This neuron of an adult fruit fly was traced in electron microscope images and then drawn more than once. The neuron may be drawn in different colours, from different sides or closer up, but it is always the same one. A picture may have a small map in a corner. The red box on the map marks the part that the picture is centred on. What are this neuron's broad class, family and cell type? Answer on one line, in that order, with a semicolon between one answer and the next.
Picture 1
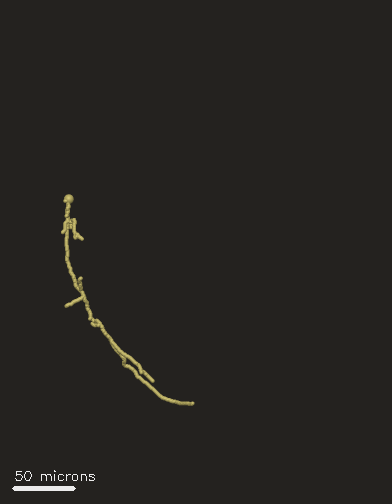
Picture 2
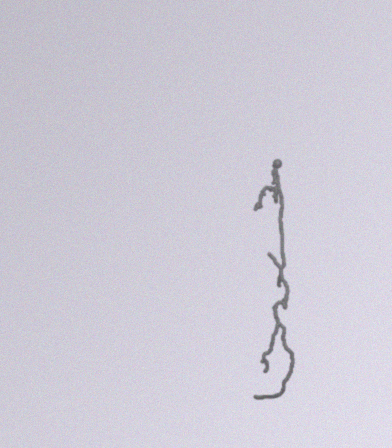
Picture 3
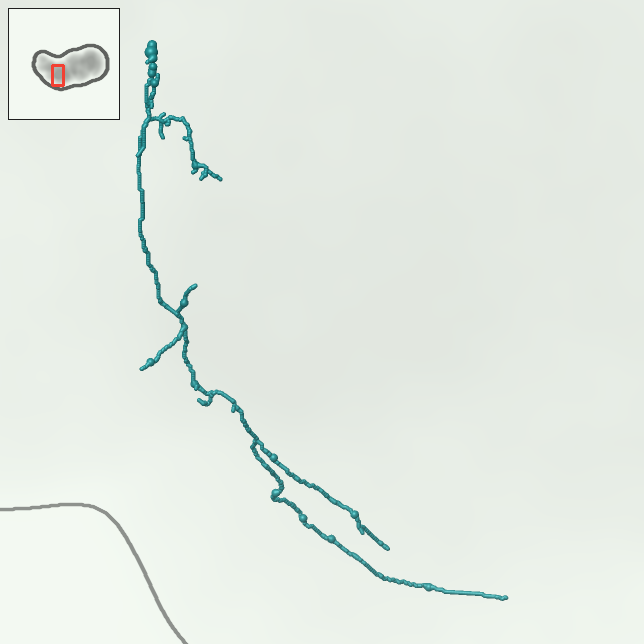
optic-lobe intrinsic neuron; Cm; Cm10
